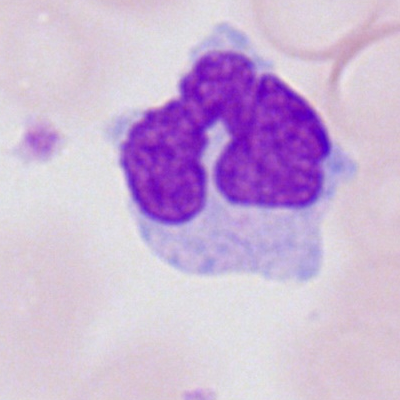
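Monocyte, the cell in the middle of a stained human blood smear under the light microscope. Its nucleus forms two broad lobes joined at the top, separated by a cleft that opens downward. Pale blue-grey cytoplasm lies mostly beneath the nucleus and holds no large, coarse coloured granules. The cell outline is irregular, with several short angular points.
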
